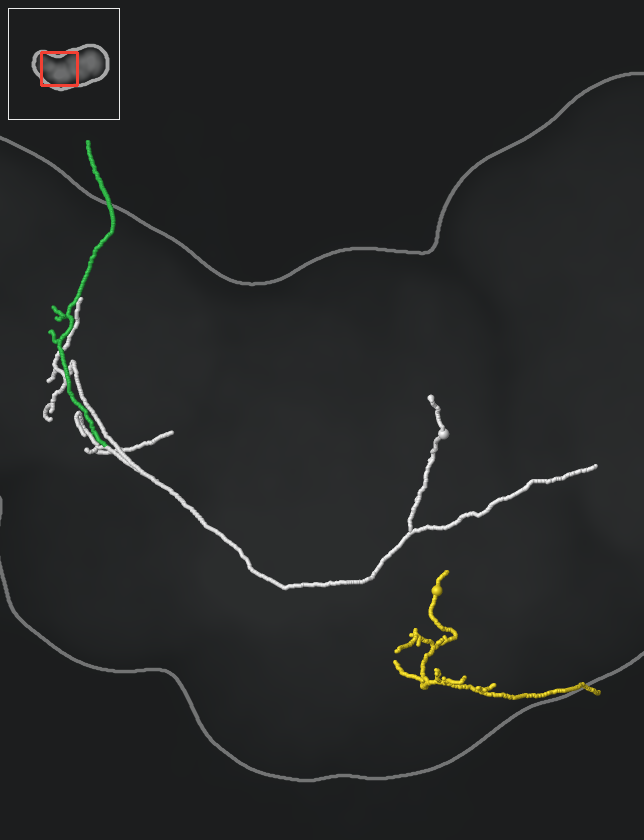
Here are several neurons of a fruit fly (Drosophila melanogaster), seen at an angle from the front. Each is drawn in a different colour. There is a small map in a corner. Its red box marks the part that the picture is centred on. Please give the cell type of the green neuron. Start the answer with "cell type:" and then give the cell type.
cell type: SNxx22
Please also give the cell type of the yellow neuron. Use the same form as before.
cell type: SNxx29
